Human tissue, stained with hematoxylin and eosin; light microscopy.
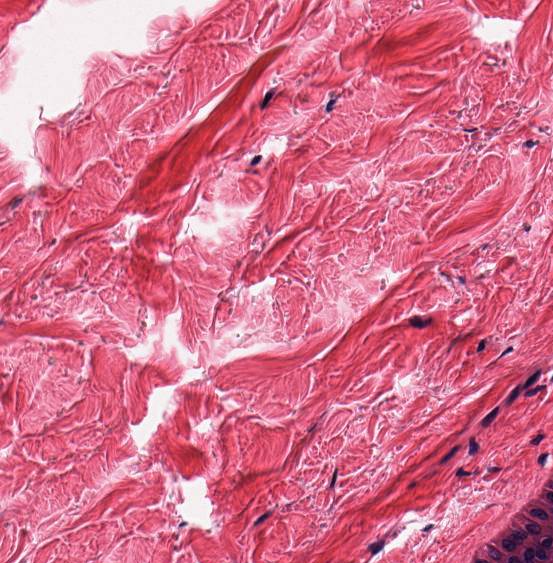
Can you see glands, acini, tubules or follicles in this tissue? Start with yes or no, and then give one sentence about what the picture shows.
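No. No glands or follicles are present in the connective tissue.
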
